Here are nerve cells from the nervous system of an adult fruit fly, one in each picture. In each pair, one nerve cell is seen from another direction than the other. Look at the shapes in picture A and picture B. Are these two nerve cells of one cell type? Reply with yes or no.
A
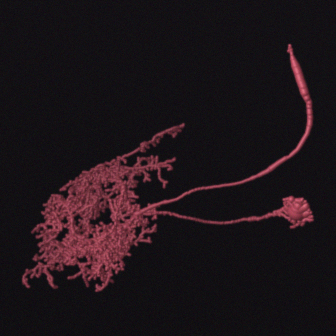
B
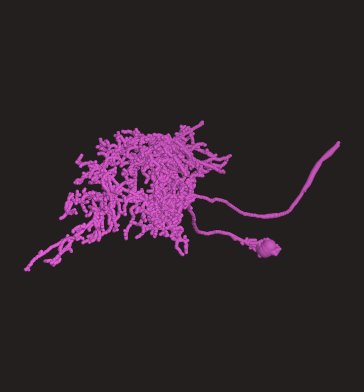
no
